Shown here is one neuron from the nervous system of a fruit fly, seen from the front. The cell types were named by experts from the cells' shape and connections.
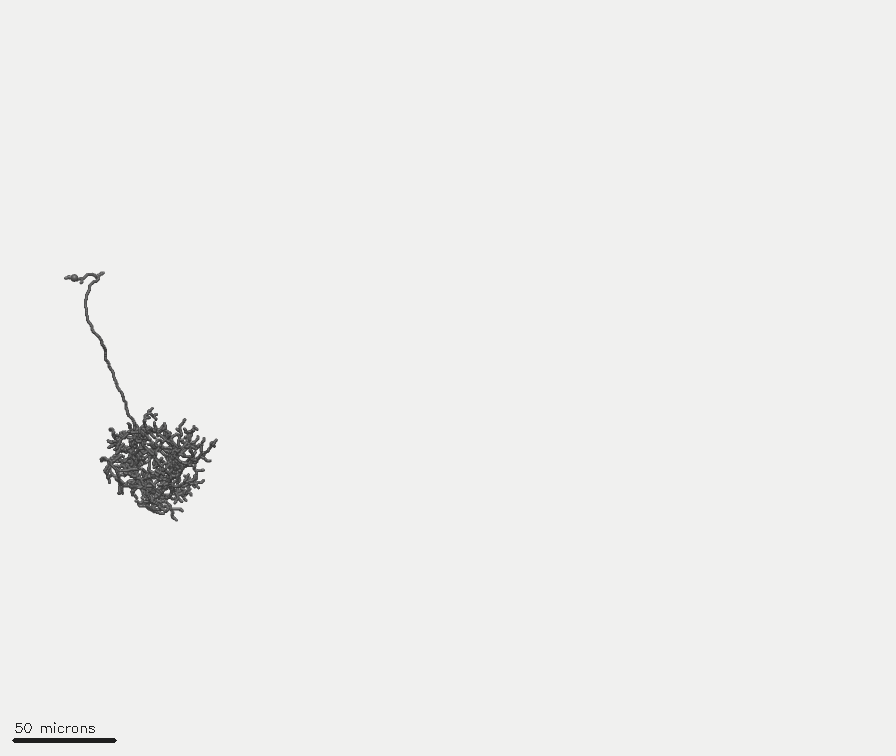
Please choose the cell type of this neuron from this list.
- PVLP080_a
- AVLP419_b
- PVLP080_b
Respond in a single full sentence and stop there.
Within the cell type AVLP419_b sits this neuron.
